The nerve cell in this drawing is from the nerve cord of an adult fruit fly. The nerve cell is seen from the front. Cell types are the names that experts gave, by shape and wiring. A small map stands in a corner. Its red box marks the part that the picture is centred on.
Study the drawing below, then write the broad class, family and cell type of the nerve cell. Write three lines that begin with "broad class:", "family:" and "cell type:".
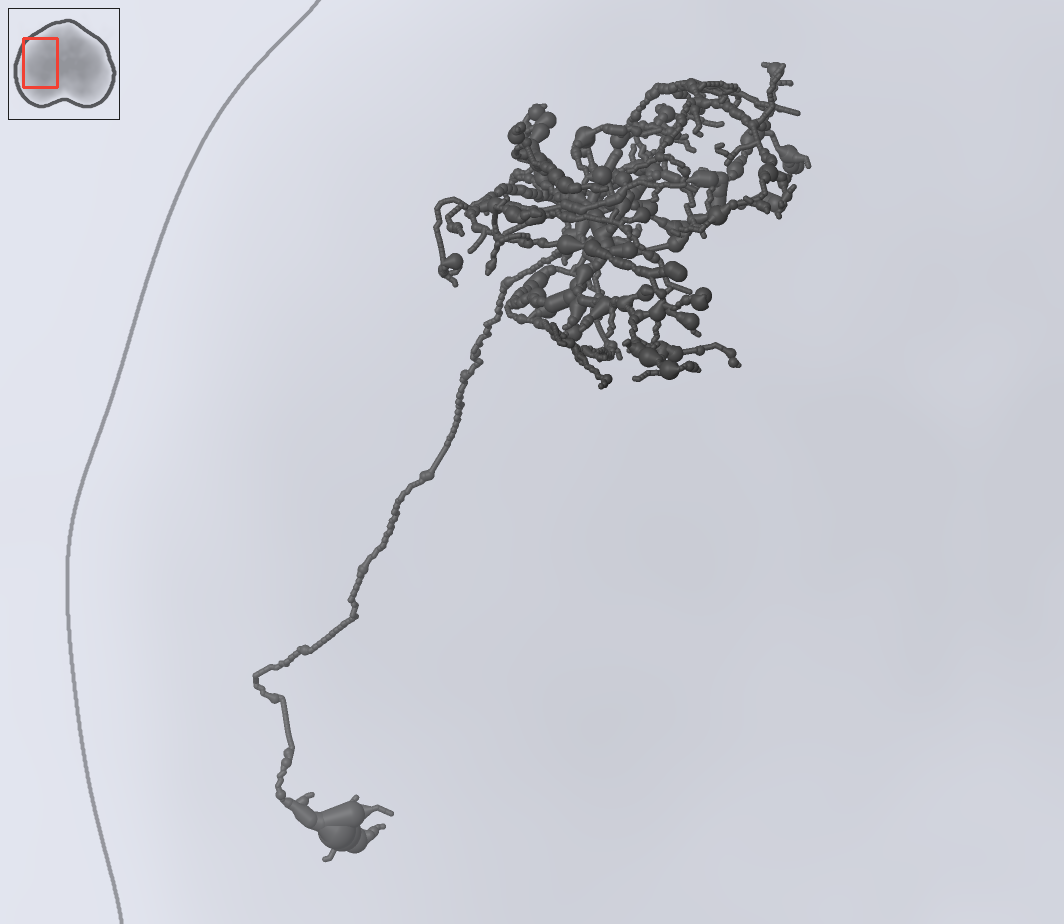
broad class: nerve-cord intrinsic neuron
family: hemilineage 16B
cell type: IN16B066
